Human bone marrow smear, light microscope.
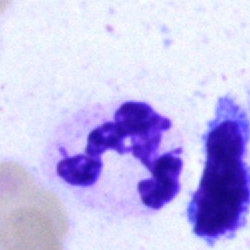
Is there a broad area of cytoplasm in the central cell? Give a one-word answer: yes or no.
Yes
